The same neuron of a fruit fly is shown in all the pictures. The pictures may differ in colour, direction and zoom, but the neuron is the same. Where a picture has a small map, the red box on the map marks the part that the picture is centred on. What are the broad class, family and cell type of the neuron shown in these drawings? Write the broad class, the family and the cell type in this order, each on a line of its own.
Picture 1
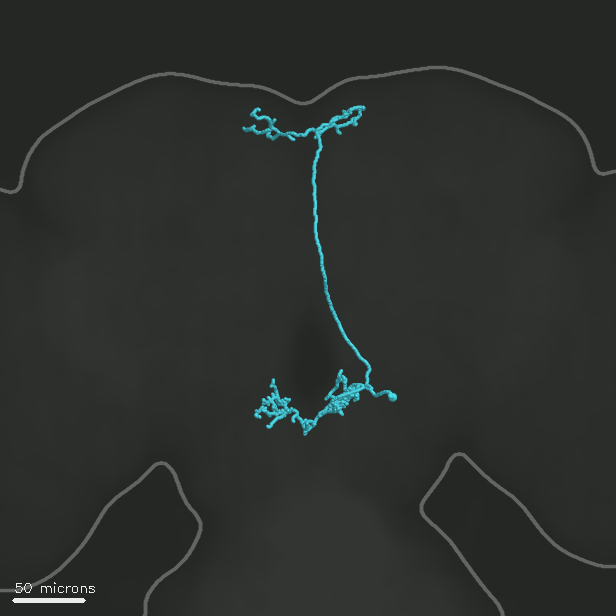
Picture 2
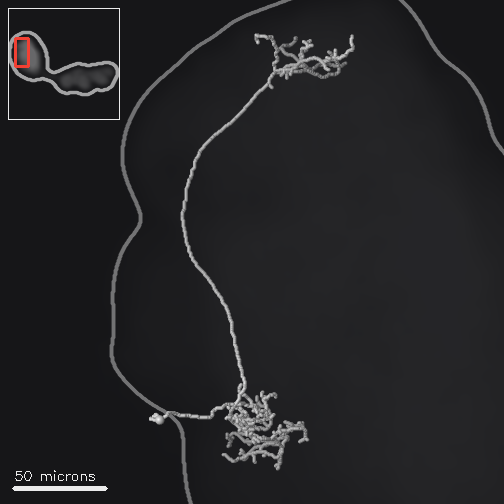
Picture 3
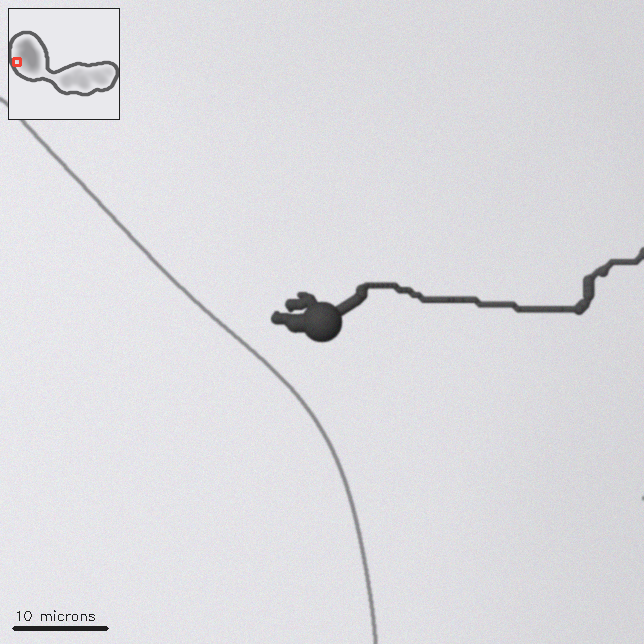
central-brain intrinsic neuron
hemilineage FLAa2
PRW008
